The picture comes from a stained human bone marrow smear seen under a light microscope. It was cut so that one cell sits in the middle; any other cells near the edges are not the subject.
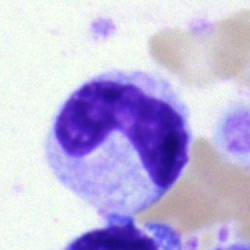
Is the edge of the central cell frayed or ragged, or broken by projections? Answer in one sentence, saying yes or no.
No, the cell does not have a rough edge, as its outline is smooth.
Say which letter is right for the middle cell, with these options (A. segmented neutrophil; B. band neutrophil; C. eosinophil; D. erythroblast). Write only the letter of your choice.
B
